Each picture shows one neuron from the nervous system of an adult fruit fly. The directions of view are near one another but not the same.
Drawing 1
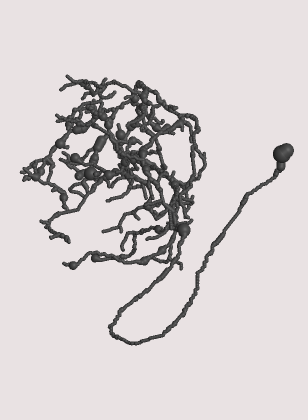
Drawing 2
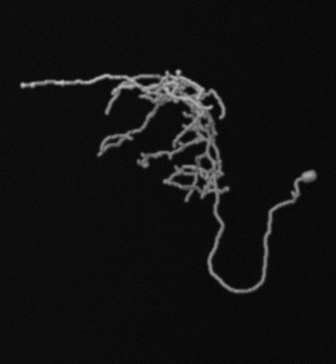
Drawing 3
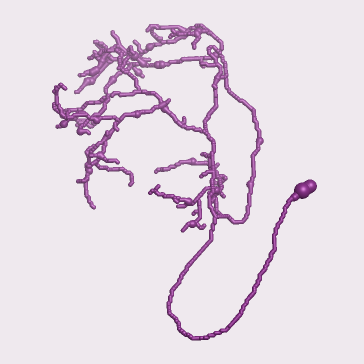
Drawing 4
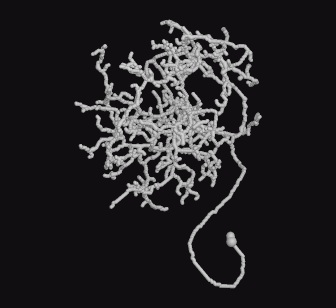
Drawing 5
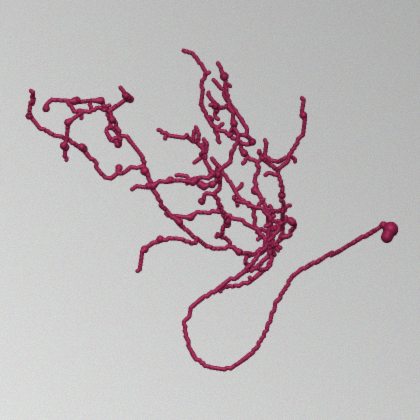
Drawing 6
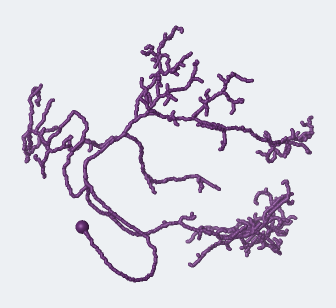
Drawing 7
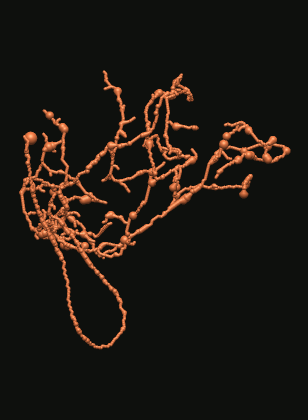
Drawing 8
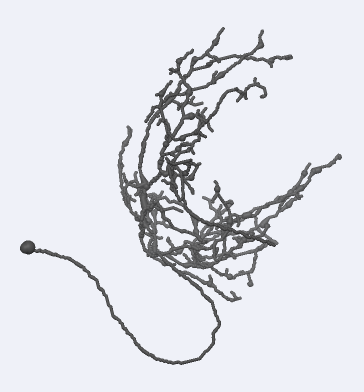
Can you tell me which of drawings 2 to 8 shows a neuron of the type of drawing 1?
Drawing 3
